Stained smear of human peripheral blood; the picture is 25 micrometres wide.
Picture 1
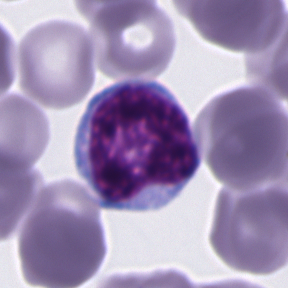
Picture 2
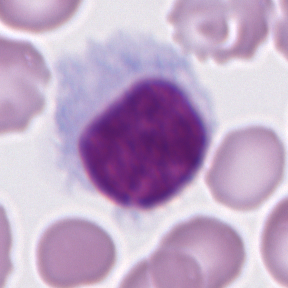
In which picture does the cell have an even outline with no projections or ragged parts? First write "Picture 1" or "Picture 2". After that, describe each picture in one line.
Picture 1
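Picture 1: The cell has a roughly round outline with a smooth border.
Picture 2: The cell's edge is ragged with many fine hair-like projections.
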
